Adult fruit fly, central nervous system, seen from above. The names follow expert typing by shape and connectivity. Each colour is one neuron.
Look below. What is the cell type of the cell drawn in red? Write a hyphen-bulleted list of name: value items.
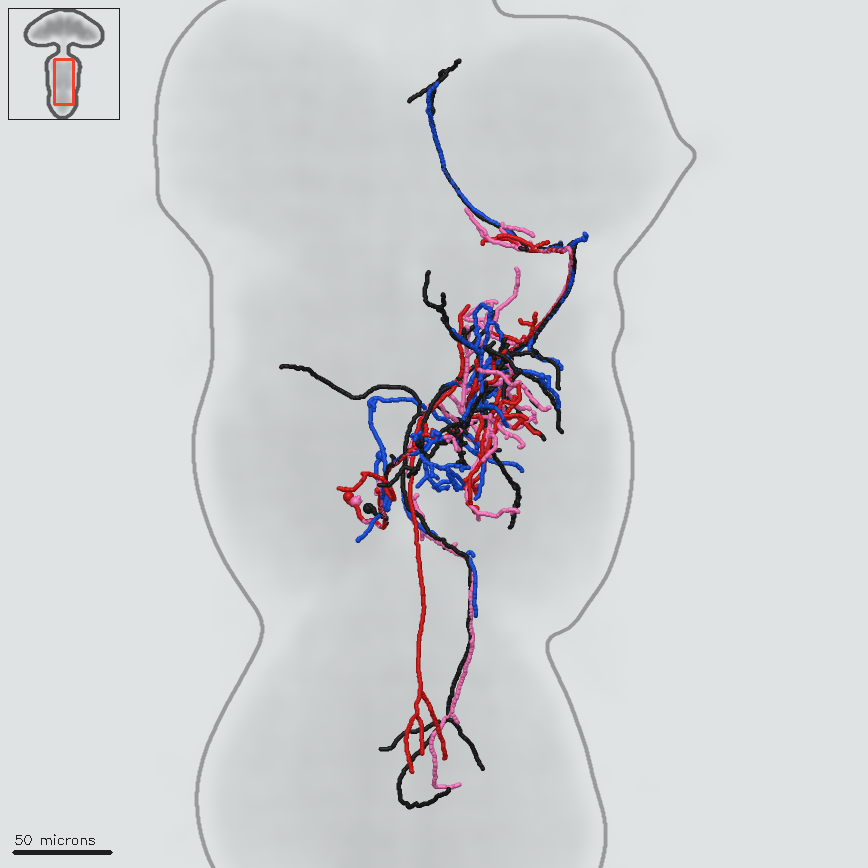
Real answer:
- cell type: IN12B079_c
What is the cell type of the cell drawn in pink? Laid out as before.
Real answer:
- cell type: IN12B079_d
